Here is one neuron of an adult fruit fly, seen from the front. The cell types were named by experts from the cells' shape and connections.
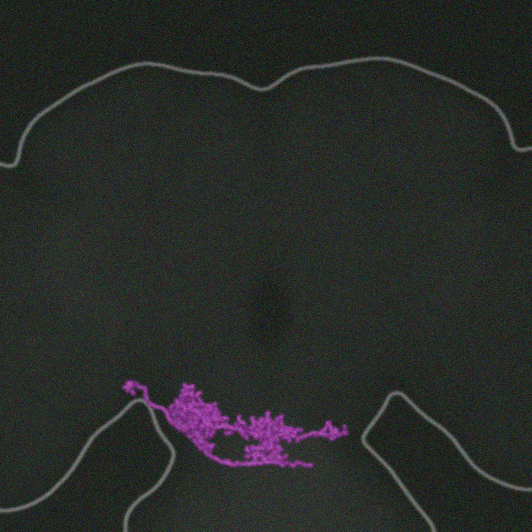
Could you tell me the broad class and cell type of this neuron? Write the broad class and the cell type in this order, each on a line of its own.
central-brain intrinsic neuron
GNG180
